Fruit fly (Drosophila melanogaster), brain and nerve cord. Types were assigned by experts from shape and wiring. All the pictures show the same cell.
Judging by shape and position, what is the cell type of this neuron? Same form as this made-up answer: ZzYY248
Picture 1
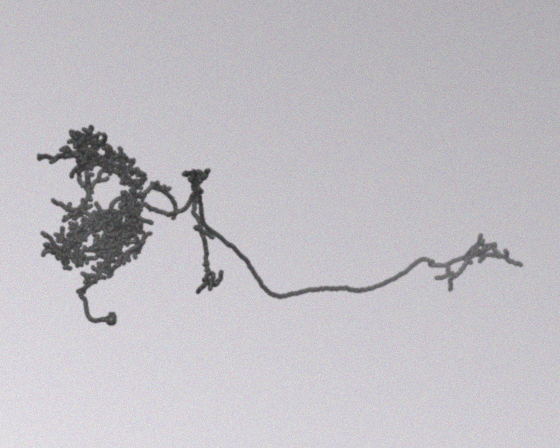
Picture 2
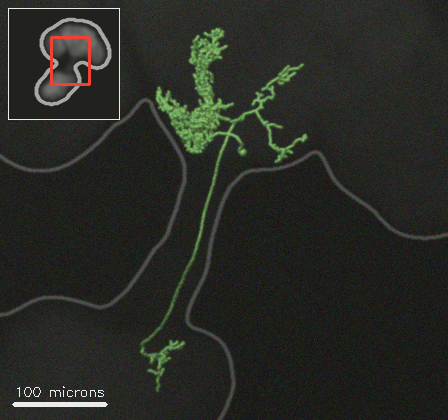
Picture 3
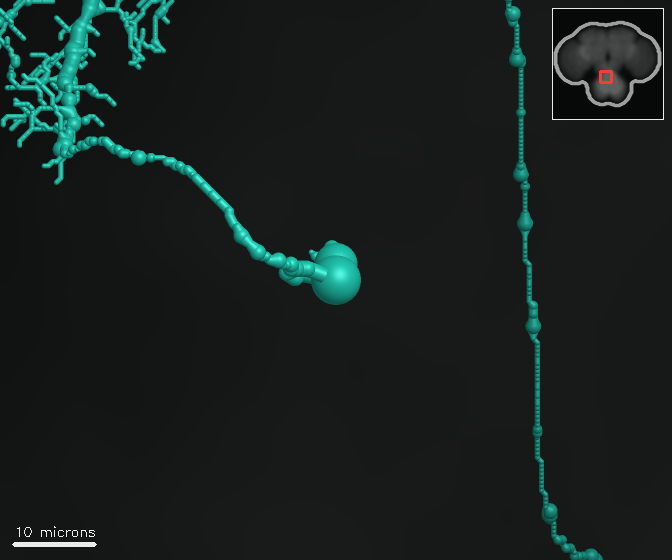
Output: DNge123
